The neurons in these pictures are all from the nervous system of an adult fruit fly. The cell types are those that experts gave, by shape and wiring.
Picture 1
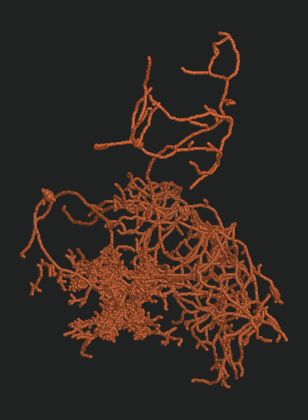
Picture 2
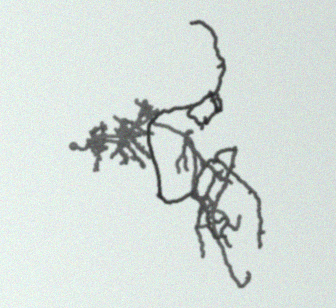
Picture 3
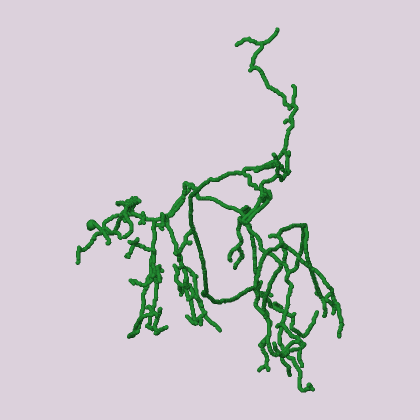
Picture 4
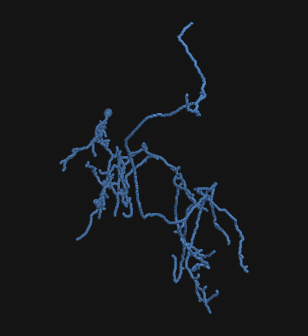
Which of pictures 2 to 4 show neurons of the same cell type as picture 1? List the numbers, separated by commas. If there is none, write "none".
none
